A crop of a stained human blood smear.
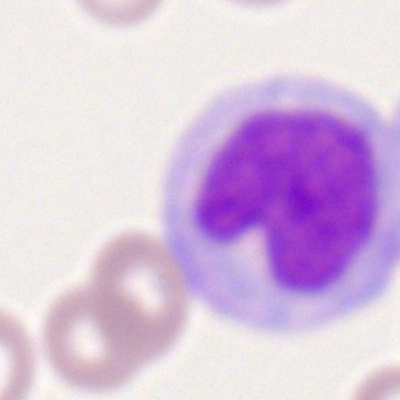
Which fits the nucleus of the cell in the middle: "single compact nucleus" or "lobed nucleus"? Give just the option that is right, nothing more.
Single compact nucleus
